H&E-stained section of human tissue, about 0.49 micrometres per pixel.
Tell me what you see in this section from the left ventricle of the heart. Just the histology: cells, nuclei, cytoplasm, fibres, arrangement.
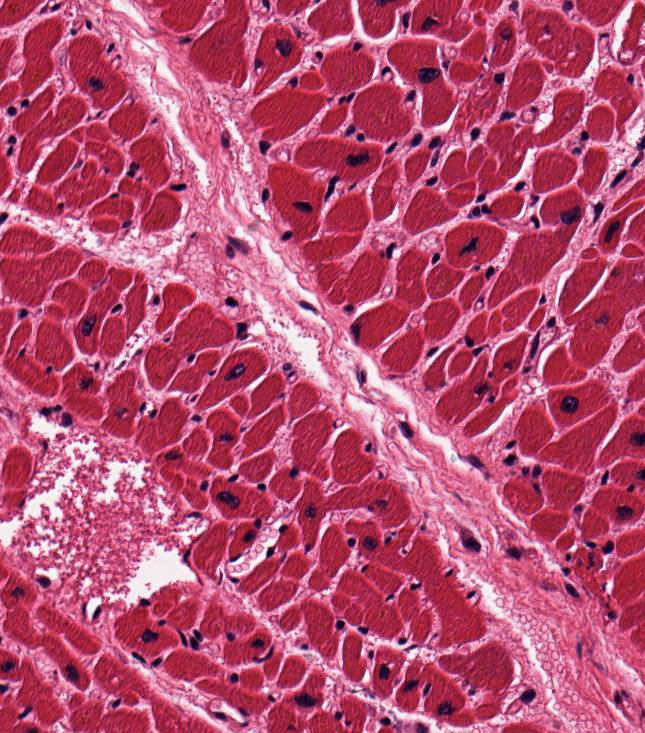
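There's a band of pale pink loose connective tissue running diagonally from upper left to lower right, separating two groups of muscle fibres. In those fibres the nuclei lie centrally. Their cytoplasm stains deep pink-red everywhere I look. And down at the lower left, there's a space full of loosely packed red blood cells.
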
